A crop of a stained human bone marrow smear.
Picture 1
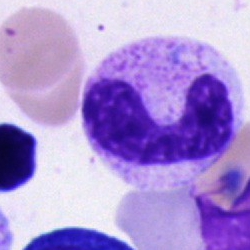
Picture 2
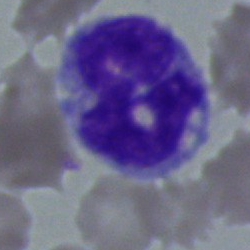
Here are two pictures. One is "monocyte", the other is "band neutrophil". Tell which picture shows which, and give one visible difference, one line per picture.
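Picture 1 is a band neutrophil. Fine violet granules are scattered throughout the cytoplasm.
Picture 2 is a monocyte. No distinct granules are seen in the cytoplasm.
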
